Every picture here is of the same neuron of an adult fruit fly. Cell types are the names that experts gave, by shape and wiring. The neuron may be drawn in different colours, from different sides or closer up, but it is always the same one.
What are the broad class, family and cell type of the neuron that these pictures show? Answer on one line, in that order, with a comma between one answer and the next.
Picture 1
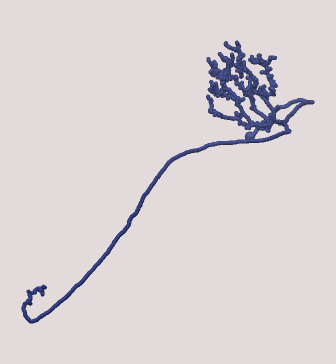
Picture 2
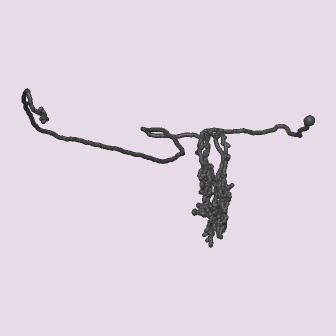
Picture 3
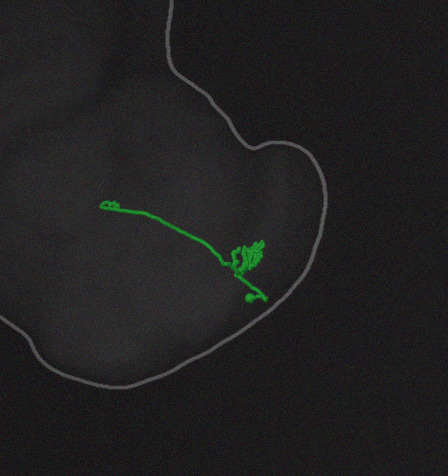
visual projection neuron, MeVP, MeVP6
